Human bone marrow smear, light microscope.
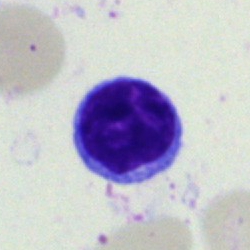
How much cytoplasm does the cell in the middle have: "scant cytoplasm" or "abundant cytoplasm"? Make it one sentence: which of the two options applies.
What surrounds the nucleus is a narrow rim of cytoplasm.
